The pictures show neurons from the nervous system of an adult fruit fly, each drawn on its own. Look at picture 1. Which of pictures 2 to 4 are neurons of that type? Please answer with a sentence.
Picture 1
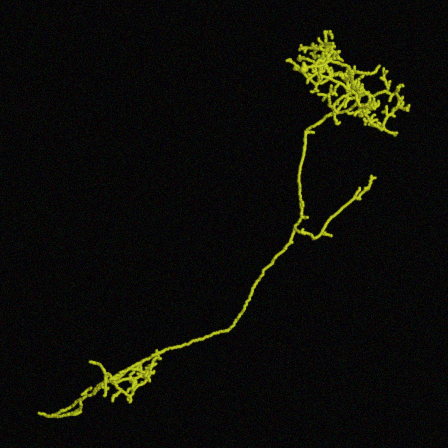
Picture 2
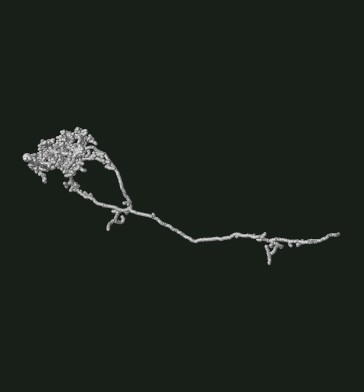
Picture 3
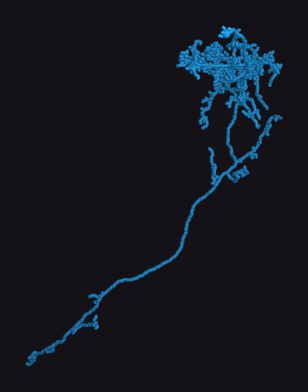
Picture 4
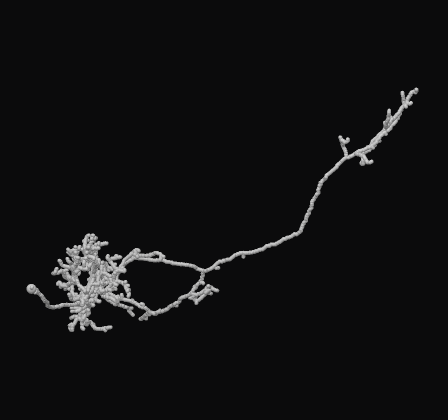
None of them is of the same cell type.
